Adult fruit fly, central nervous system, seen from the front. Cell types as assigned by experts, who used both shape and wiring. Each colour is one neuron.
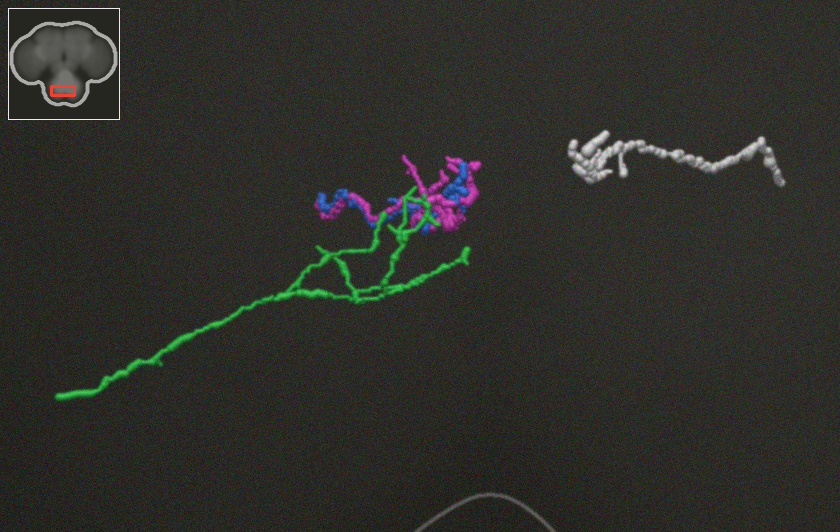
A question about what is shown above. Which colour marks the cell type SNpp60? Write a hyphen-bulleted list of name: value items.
- colour: magenta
